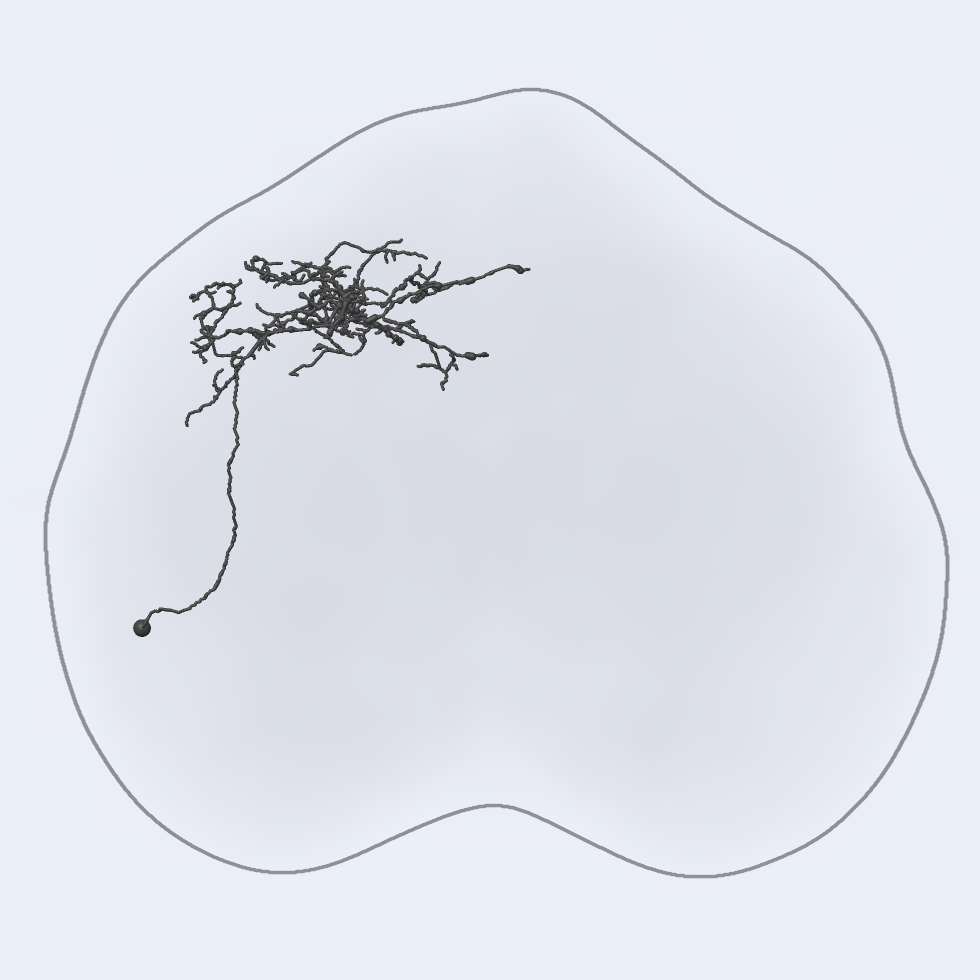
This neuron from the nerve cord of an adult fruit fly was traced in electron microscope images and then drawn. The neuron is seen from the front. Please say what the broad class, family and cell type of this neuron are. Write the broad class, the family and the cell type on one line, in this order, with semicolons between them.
nerve-cord intrinsic neuron; hemilineage 03B; IN03B089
